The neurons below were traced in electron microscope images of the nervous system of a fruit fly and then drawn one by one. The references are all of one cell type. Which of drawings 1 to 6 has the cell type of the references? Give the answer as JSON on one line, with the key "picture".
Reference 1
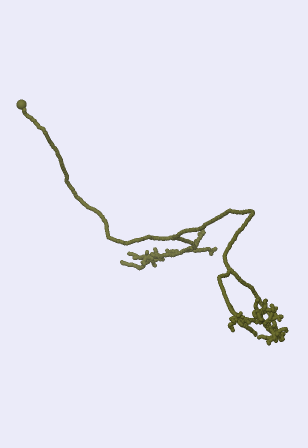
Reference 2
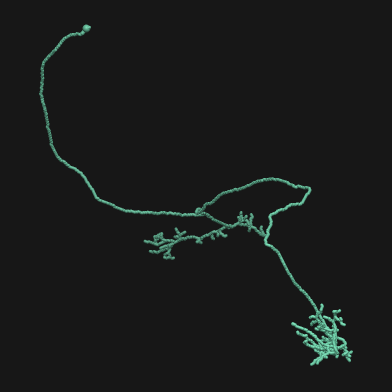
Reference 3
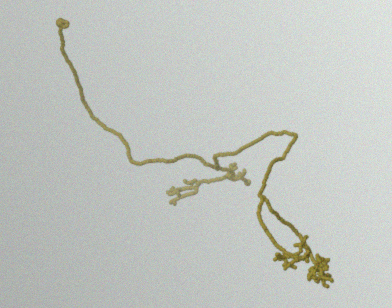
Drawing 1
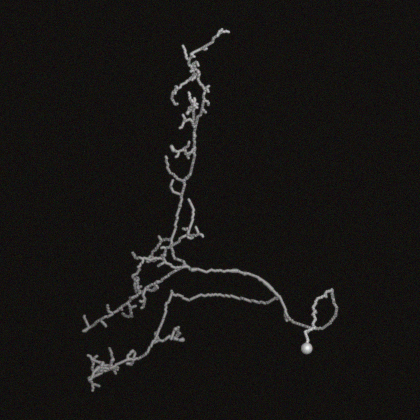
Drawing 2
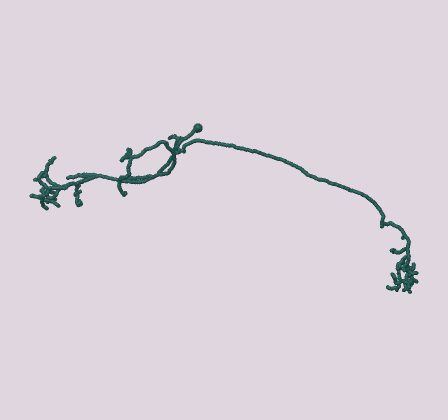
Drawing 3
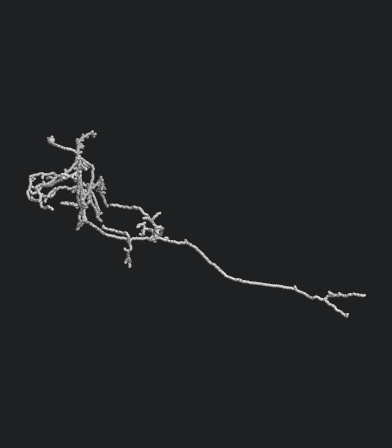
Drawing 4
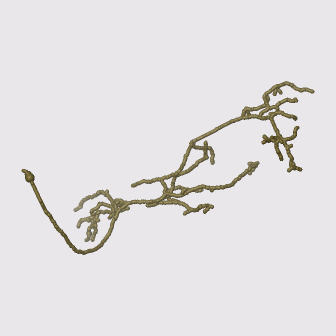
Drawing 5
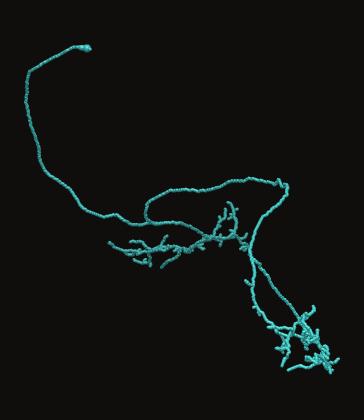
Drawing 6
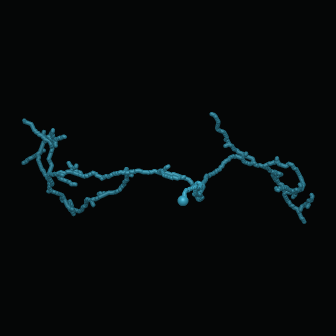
{"picture": 5}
